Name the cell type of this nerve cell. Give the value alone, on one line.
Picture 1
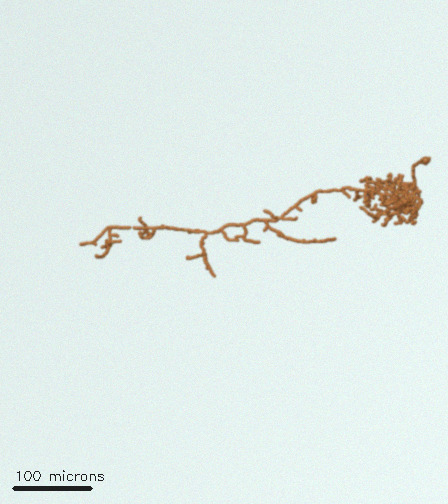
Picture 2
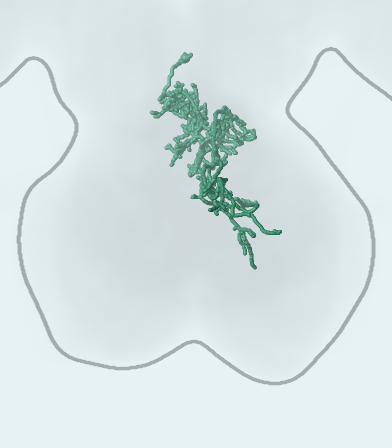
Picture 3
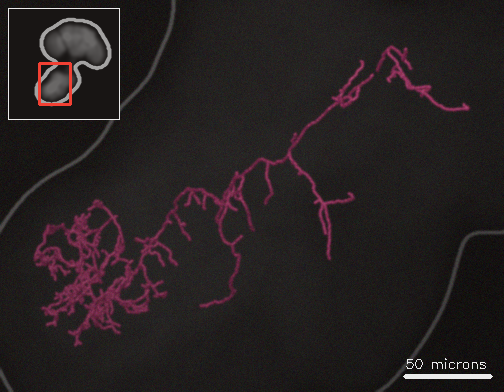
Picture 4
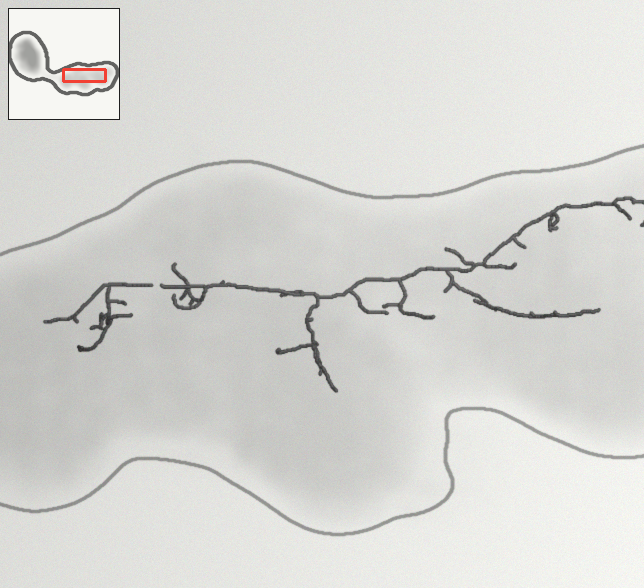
INXXX241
